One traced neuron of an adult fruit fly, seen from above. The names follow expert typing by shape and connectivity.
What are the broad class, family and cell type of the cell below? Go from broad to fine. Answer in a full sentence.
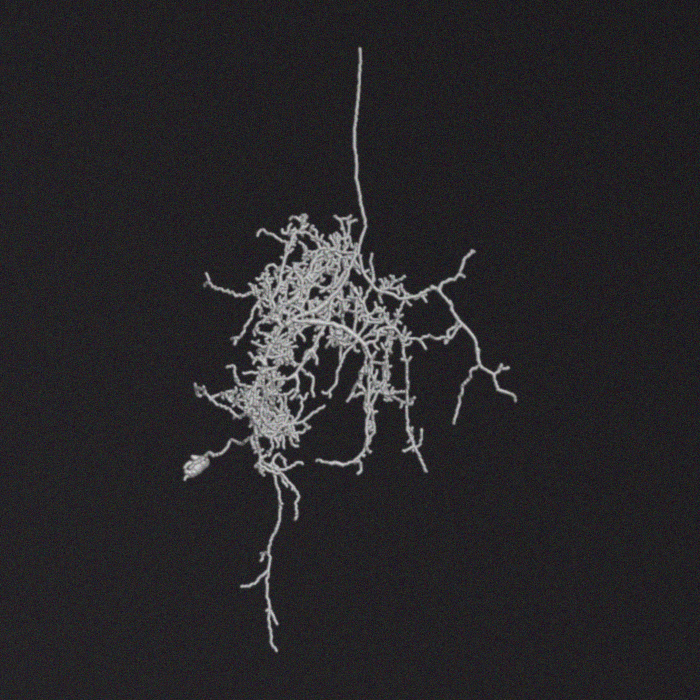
An ascending neuron of hemilineage 03A, type AN03A002.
